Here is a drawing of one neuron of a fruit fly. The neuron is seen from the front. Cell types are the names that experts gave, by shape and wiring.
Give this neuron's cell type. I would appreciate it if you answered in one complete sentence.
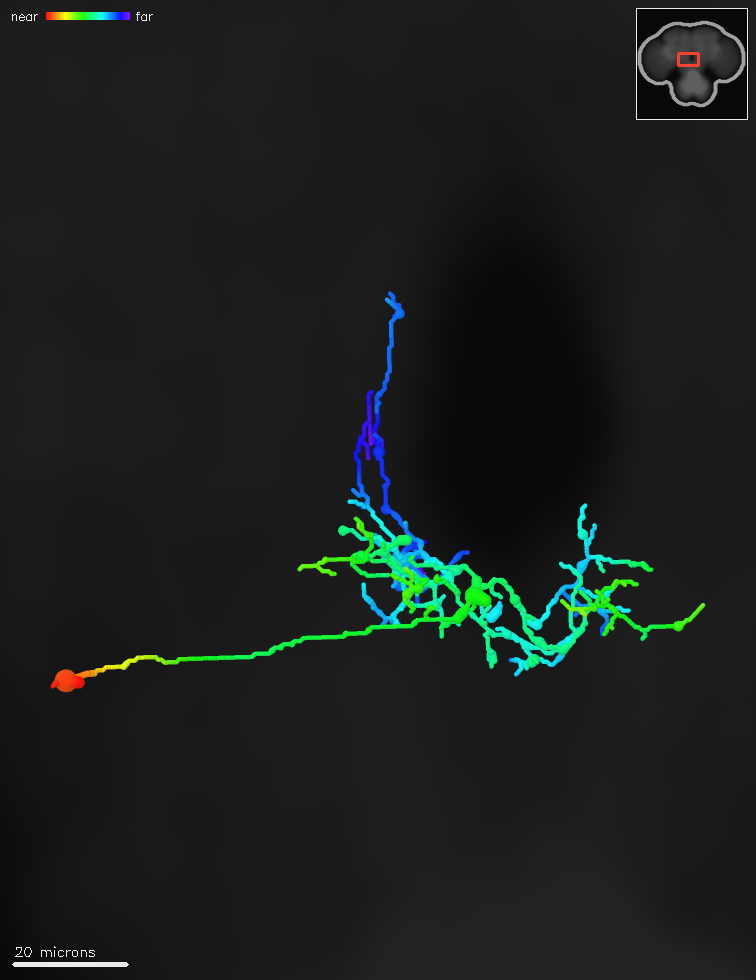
The cell type given to this neuron is PRW036.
